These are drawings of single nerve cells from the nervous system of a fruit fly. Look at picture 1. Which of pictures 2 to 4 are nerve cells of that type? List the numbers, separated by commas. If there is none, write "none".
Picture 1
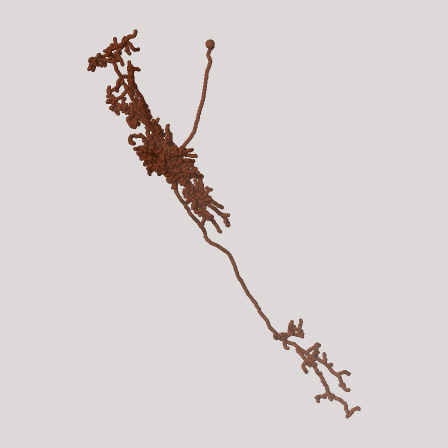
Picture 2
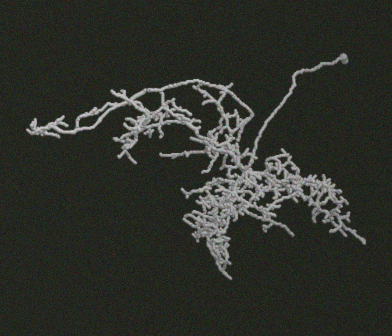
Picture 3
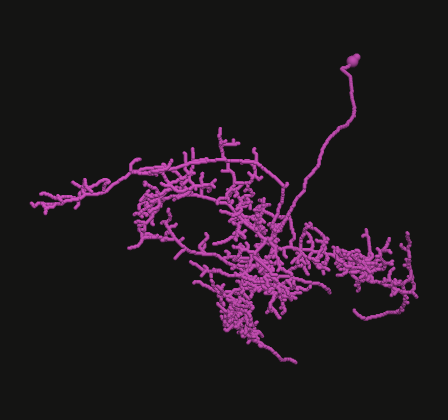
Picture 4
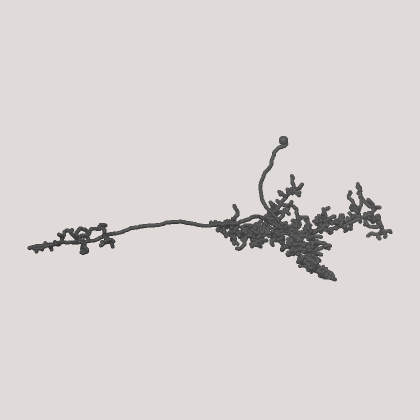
2, 3, 4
